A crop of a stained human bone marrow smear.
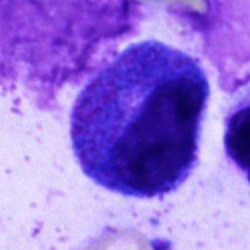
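Promyelocyte at the centre of the field, its nucleus off-centre toward the right and stained dark purple throughout. Deep blue cytoplasm forms a broad band on the left side of the cell.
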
